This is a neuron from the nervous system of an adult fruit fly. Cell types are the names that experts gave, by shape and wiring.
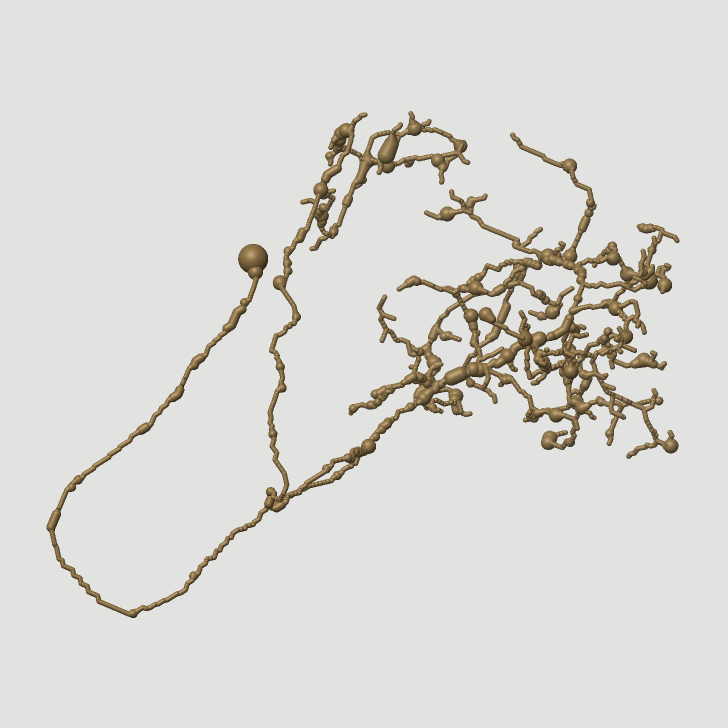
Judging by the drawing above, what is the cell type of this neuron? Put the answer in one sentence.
The cell type is LHPV2b4.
